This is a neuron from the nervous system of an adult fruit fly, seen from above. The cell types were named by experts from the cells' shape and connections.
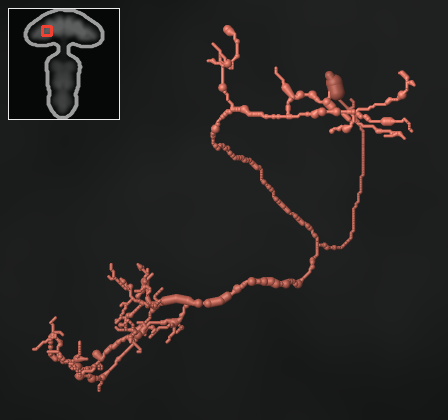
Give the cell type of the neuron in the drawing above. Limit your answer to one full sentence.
As its cell type, this neuron has LC16.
